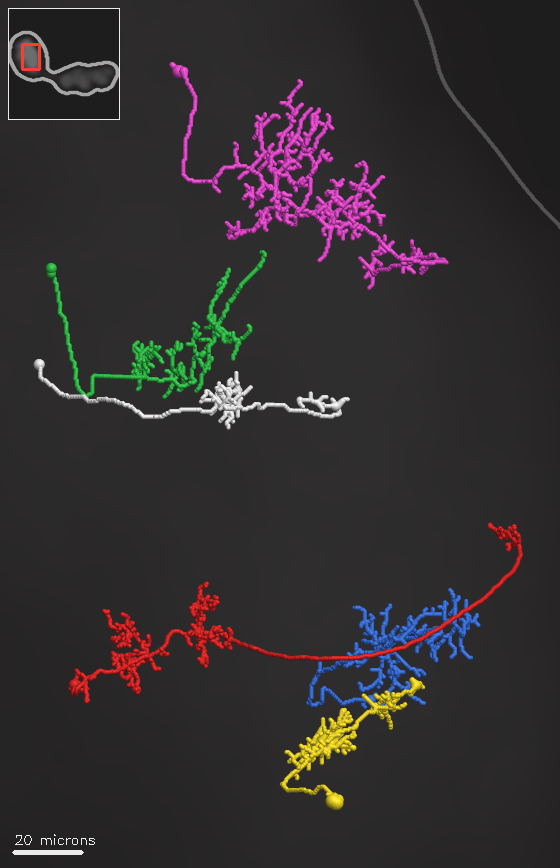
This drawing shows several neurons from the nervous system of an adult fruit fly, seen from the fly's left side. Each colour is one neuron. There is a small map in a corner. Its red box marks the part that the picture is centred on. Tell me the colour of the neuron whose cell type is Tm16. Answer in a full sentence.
The colour is magenta.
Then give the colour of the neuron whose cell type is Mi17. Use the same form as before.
The colour is green.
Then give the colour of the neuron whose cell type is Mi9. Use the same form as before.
The colour is white.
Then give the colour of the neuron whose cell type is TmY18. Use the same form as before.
The colour is red.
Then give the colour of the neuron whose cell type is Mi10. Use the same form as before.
The colour is blue.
